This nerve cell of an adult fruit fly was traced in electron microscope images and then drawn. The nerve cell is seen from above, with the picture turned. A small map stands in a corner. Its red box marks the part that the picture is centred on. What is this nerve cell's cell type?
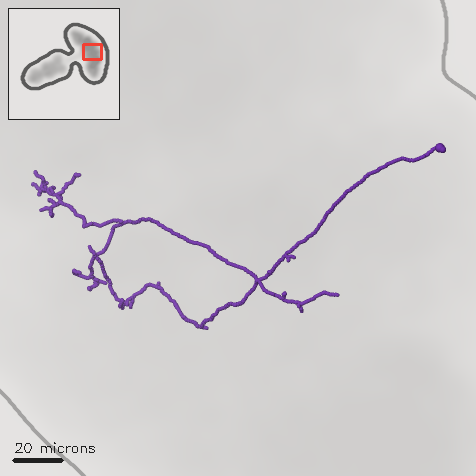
PS005_b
